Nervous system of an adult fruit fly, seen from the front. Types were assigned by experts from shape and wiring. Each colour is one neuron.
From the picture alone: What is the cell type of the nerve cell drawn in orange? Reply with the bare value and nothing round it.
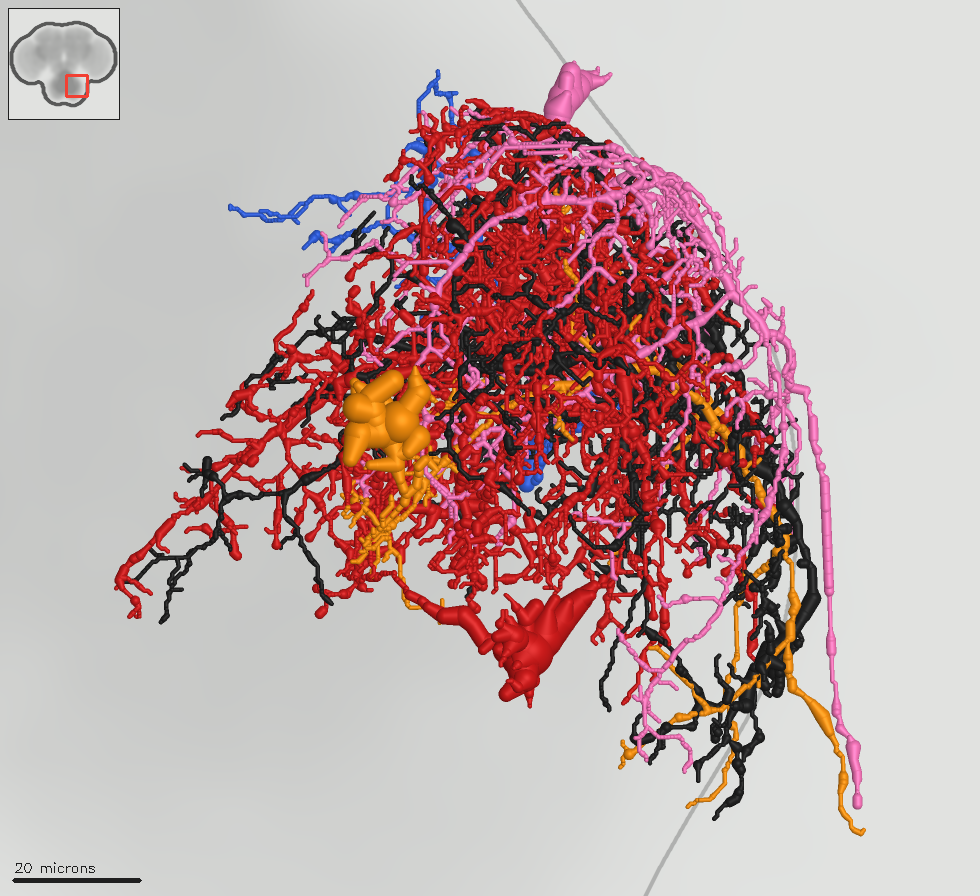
Tr flexor MN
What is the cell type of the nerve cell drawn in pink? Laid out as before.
Sternal posterior rotator MN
